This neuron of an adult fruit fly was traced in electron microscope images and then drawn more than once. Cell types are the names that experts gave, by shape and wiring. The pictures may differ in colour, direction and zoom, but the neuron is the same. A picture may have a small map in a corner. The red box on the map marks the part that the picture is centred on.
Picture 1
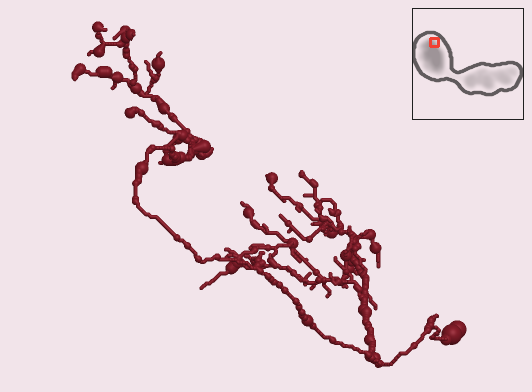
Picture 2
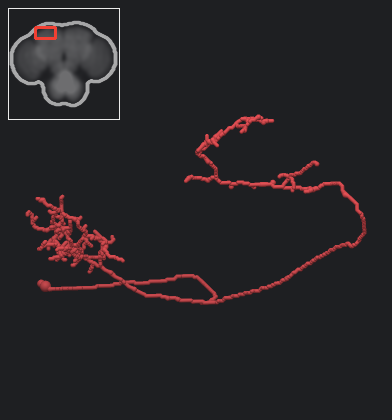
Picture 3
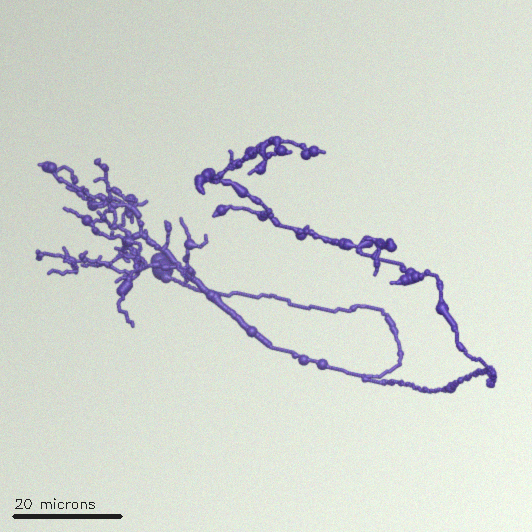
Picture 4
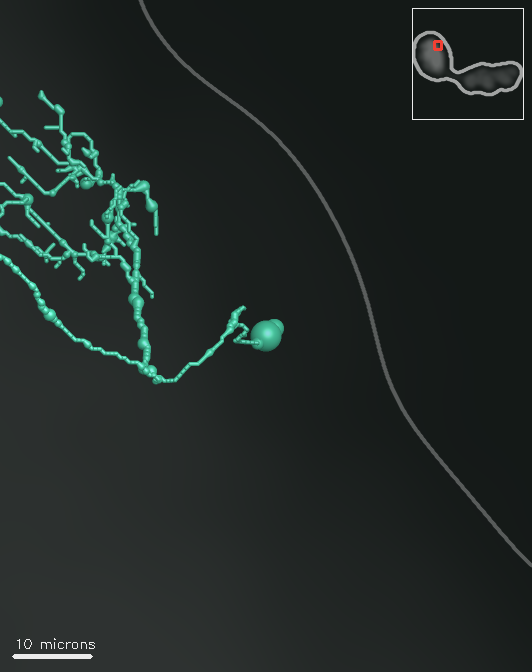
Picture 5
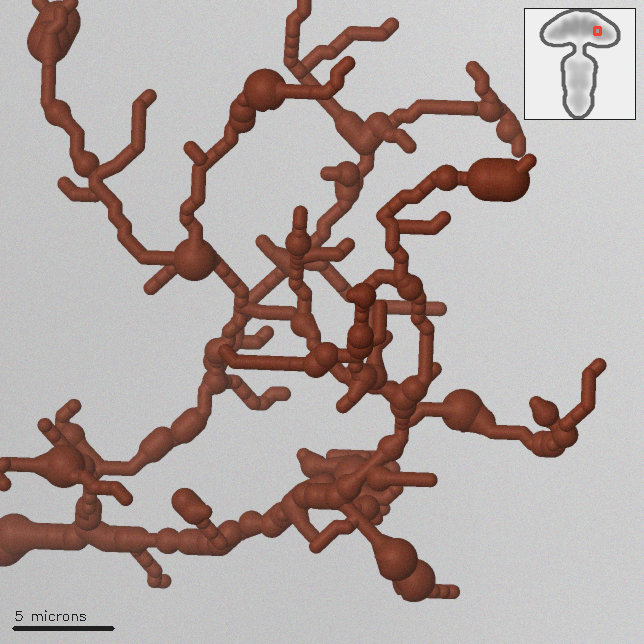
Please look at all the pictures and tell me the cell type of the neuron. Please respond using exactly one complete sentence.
This neuron is assigned to the cell type LHPV5d1.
